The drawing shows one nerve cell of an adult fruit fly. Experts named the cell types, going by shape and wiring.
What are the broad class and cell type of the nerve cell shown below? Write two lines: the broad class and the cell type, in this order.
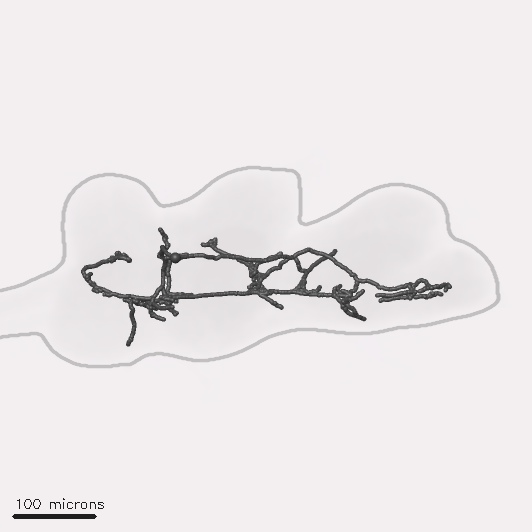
nerve-cord intrinsic neuron
INXXX204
